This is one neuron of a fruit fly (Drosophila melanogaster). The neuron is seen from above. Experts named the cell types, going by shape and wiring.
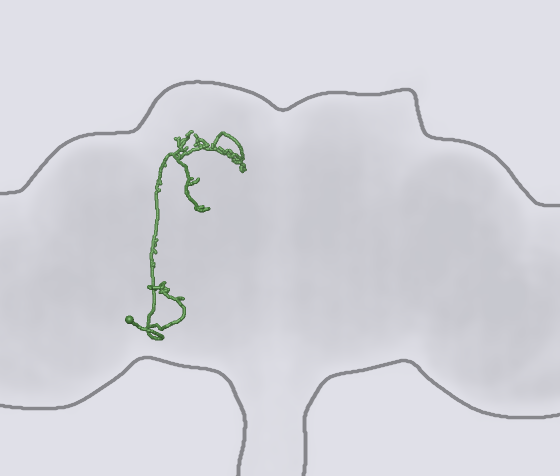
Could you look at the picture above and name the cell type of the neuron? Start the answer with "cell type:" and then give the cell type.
cell type: KCab-p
